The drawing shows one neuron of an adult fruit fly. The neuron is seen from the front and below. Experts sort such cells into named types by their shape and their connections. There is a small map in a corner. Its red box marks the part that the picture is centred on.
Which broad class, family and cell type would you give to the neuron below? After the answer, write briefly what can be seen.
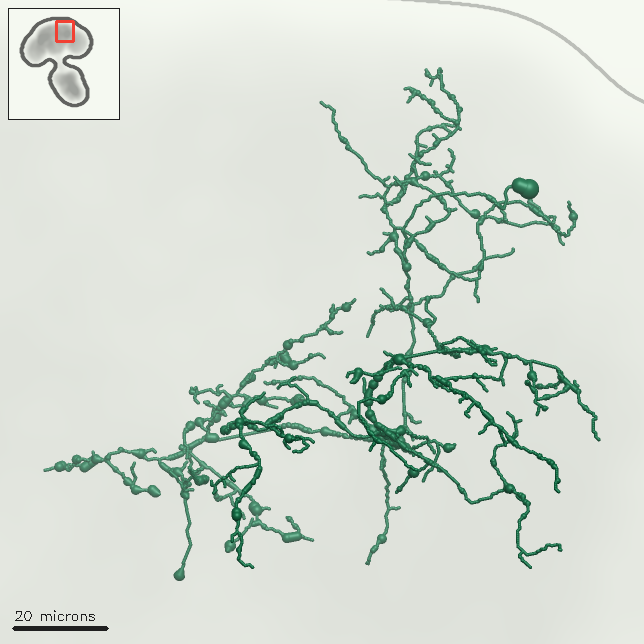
This is a central-brain intrinsic neuron. Its family is hemilineage VLPd1. Its cell type is AVLP047. From left to right in the picture it spans about 120 microns. In this view it is about as wide as it is tall.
